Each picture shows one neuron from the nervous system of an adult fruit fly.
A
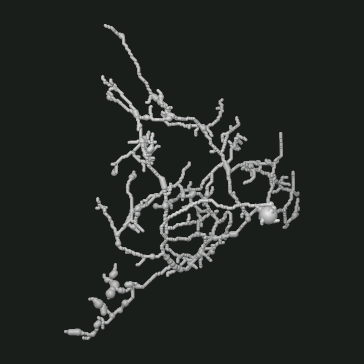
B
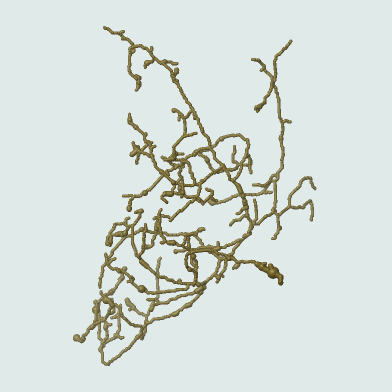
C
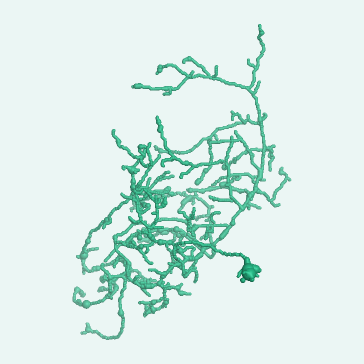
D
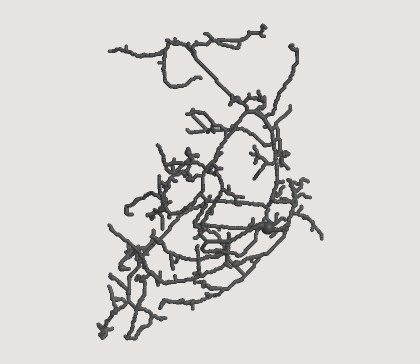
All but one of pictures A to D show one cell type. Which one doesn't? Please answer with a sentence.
Picture A shows a neuron of another cell type.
